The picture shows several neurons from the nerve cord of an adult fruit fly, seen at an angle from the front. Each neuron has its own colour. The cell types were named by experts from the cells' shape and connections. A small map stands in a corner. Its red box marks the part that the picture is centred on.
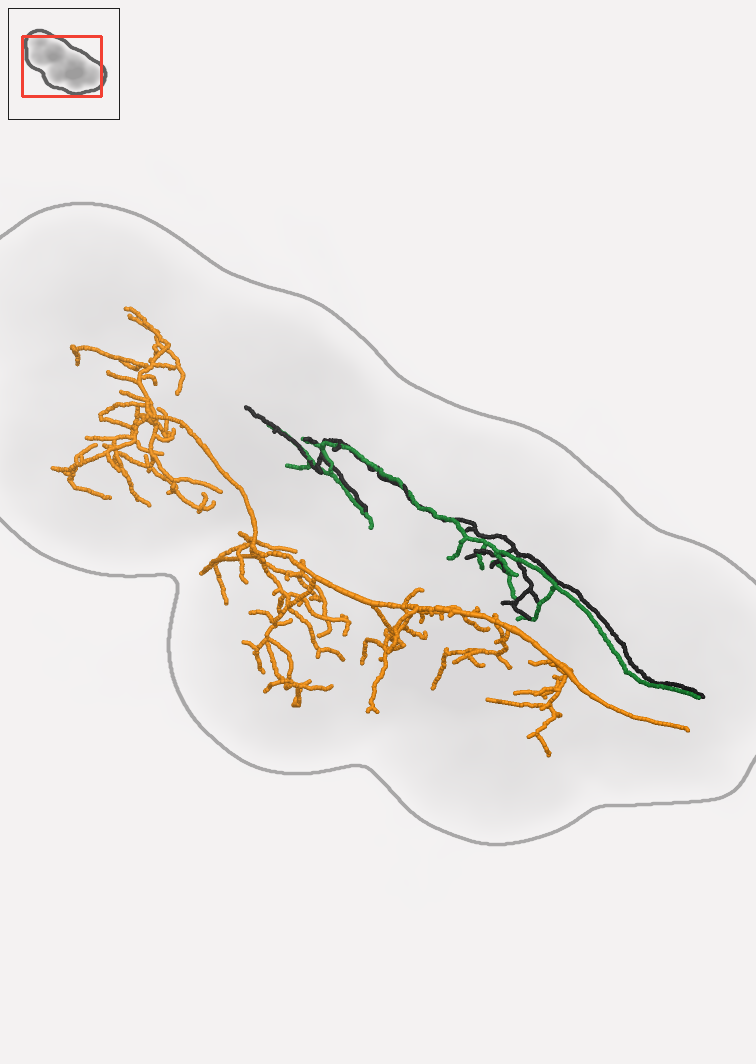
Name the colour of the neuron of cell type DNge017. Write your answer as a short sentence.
The colour is green.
